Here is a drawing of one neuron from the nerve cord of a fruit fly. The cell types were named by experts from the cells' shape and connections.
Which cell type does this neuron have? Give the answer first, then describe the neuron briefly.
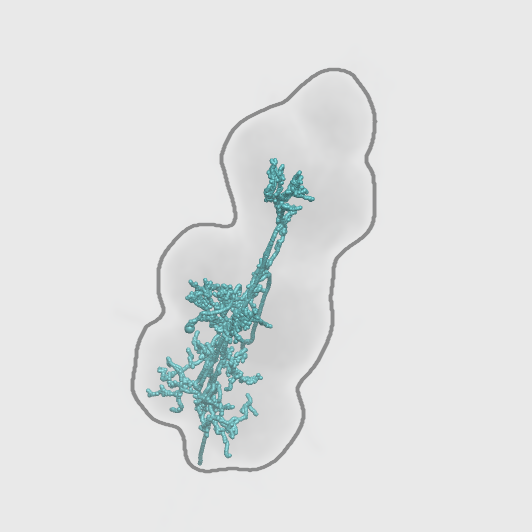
The cell type is AN05B021. Its broad class is ascending neuron. In this view it is taller than it is wide.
